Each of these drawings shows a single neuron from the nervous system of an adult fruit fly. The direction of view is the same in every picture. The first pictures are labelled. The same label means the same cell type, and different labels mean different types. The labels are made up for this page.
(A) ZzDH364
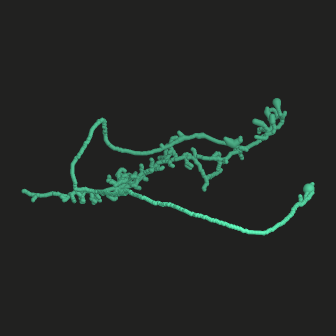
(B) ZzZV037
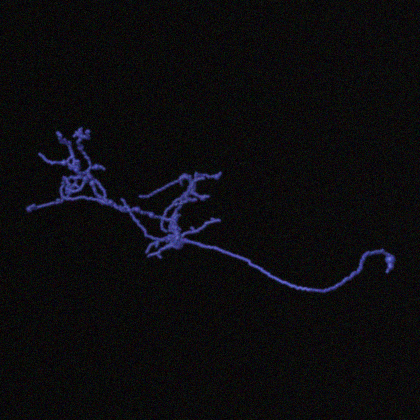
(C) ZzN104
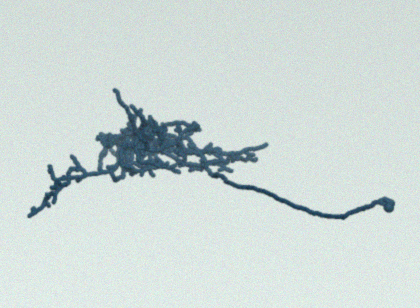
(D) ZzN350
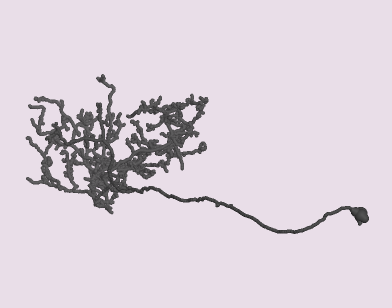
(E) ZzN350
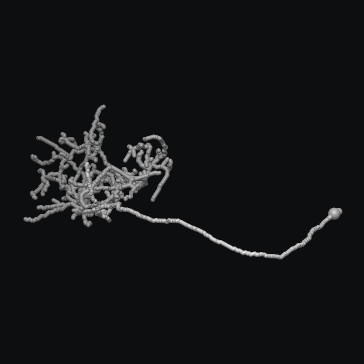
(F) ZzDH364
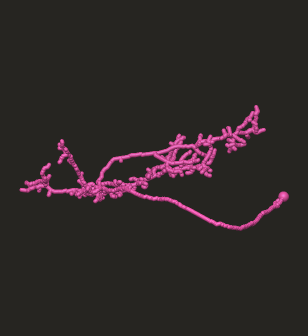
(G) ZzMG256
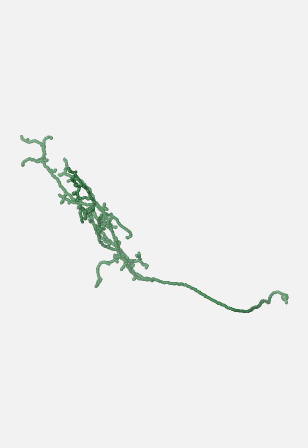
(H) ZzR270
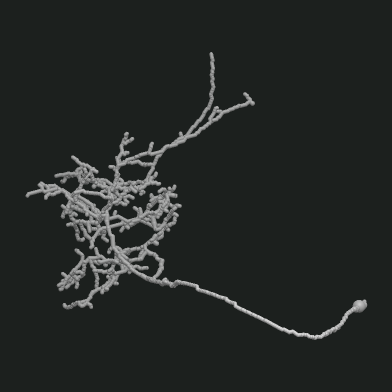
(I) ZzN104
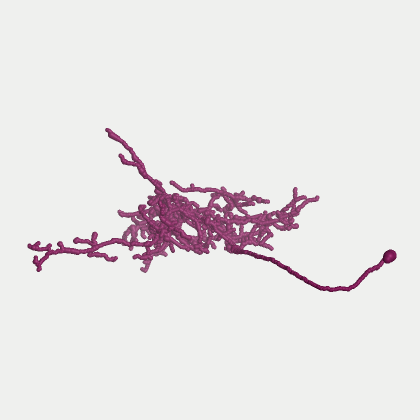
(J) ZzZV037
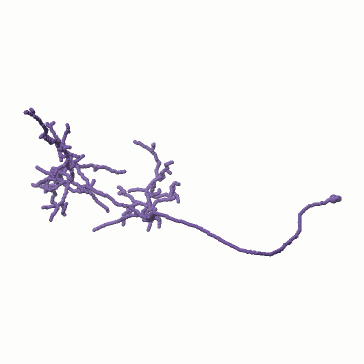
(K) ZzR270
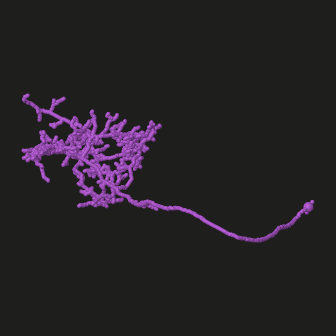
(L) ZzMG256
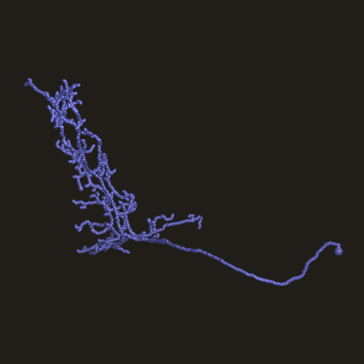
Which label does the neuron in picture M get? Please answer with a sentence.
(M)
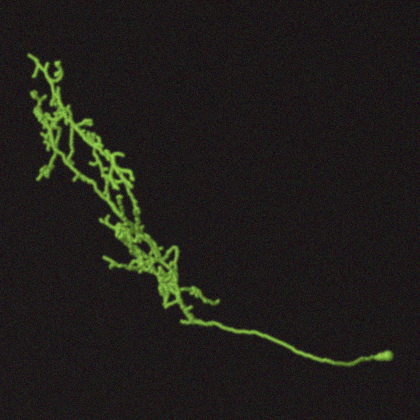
It belongs to ZzMG256.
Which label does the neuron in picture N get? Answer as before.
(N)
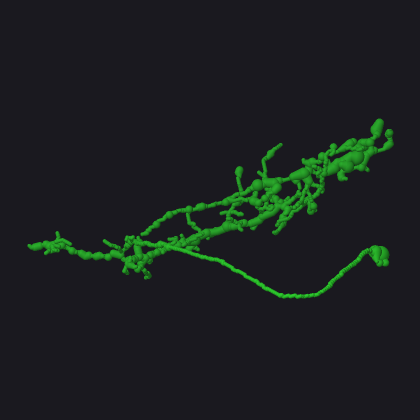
It belongs to ZzDH364.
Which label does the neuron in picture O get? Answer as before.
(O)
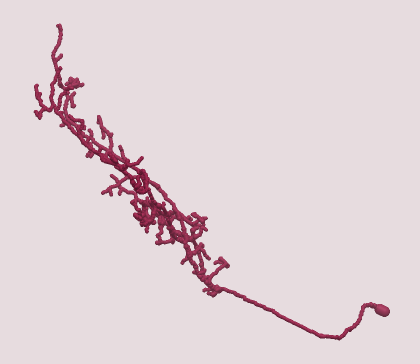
It belongs to ZzMG256.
